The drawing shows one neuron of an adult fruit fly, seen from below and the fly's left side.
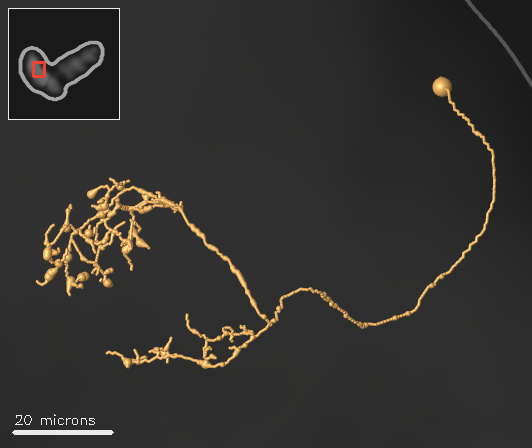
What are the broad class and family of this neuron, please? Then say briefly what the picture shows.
Its broad class is central-brain intrinsic neuron. The name of its family is class CX. Its cell body lies at the upper right of the picture. By the scale bar it is about 95 microns wide in this view. The picture shows dozens of branch ends.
